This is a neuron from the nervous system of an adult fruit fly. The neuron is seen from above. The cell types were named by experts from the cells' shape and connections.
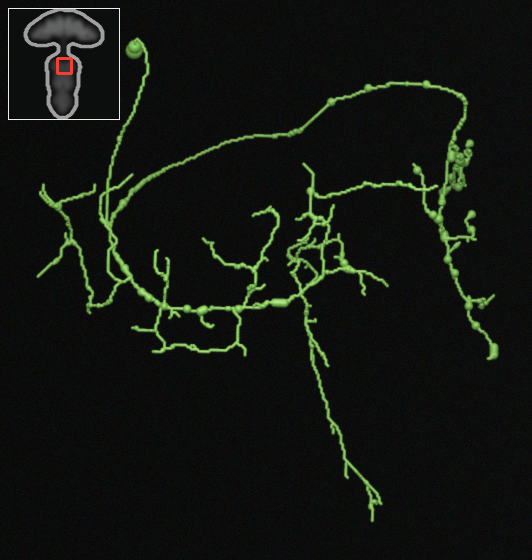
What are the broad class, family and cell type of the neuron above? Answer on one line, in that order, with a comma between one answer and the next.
nerve-cord intrinsic neuron, hemilineage 01A, IN01A081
